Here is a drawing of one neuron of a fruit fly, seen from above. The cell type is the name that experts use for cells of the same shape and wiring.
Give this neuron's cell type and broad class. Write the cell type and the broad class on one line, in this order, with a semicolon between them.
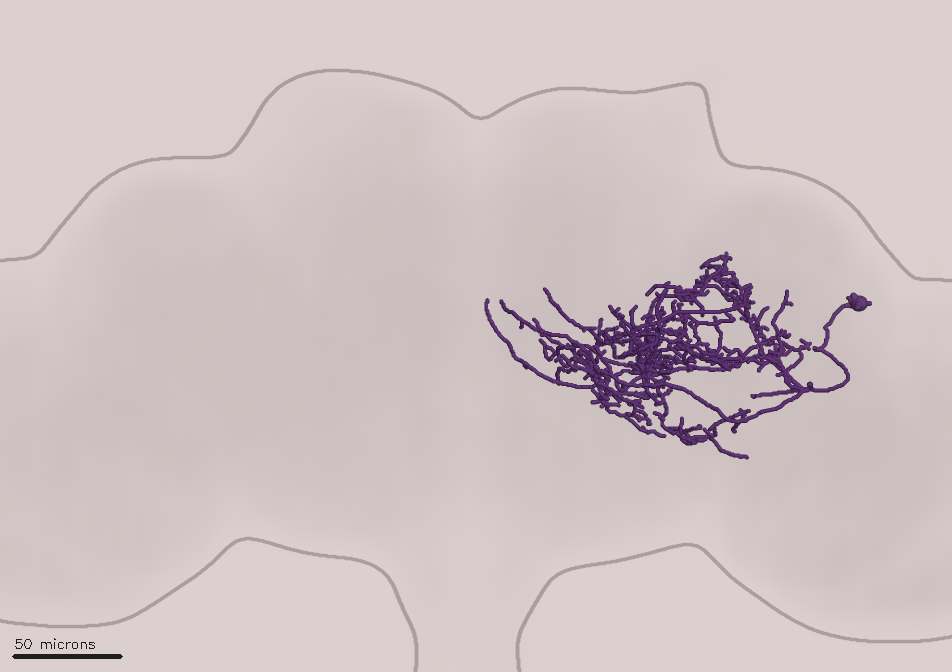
SLP068; central-brain intrinsic neuron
